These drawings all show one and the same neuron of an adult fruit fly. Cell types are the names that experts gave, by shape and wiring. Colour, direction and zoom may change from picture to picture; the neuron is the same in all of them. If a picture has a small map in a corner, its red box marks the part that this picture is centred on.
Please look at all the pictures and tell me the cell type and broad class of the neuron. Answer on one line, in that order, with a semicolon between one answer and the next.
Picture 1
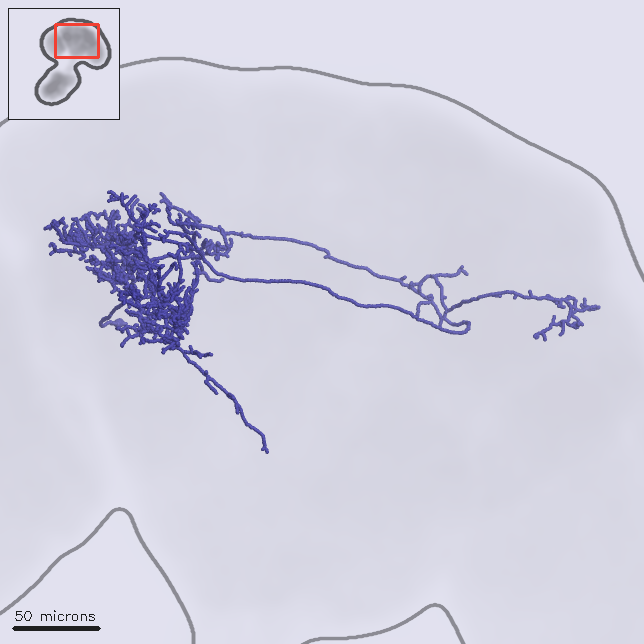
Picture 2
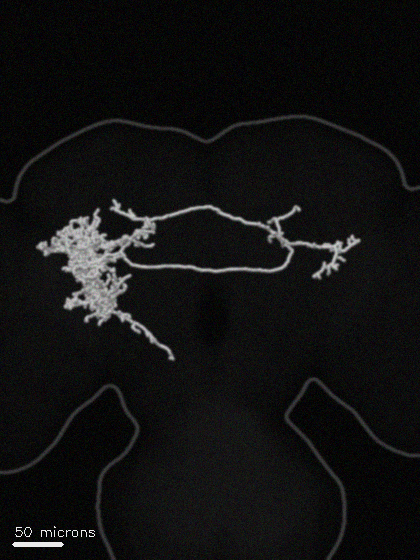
AVLP575; central-brain intrinsic neuron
